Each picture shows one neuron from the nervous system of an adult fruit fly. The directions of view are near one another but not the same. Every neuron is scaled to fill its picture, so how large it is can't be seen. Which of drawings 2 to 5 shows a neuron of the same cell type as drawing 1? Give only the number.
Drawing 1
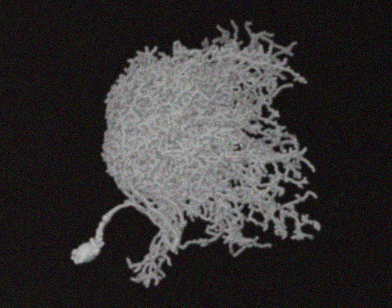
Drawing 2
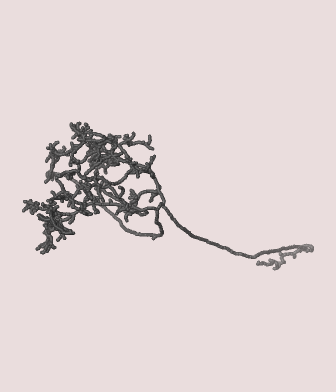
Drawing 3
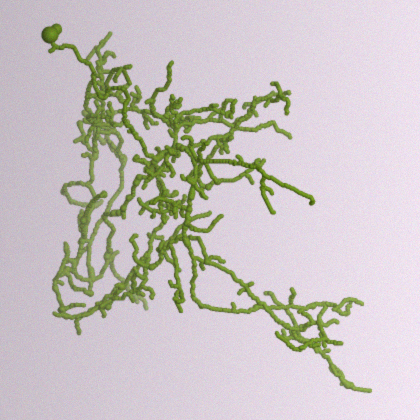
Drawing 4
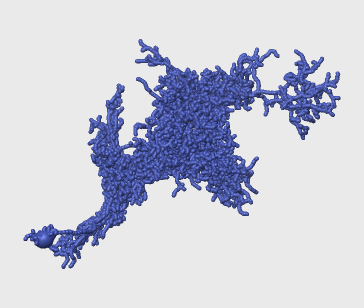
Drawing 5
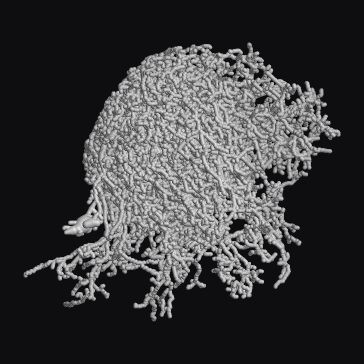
5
